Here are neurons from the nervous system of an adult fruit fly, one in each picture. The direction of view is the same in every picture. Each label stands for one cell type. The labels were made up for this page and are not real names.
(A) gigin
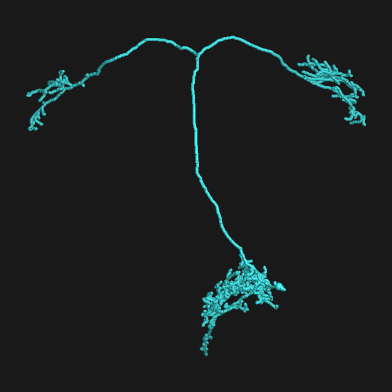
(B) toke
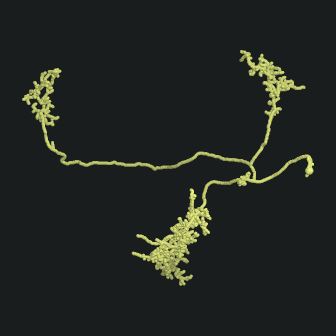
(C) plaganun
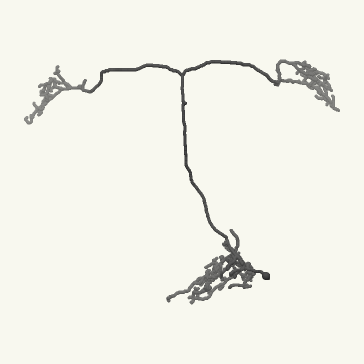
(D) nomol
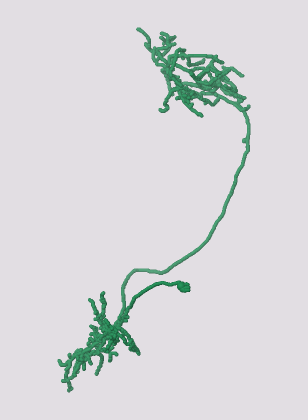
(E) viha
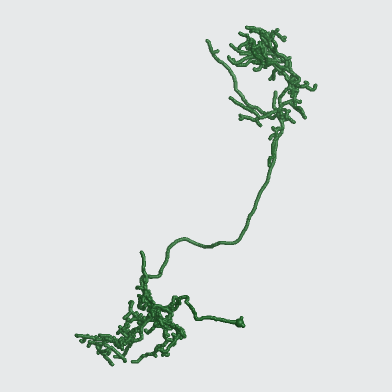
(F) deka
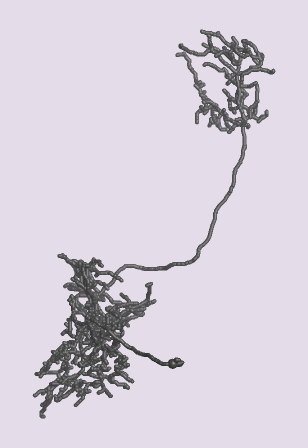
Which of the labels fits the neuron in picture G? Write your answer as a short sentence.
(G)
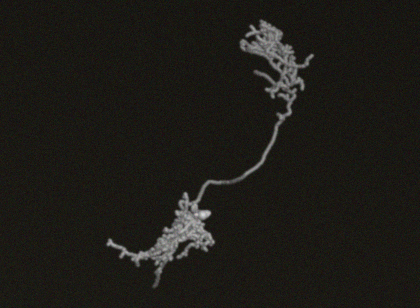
It belongs to viha.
